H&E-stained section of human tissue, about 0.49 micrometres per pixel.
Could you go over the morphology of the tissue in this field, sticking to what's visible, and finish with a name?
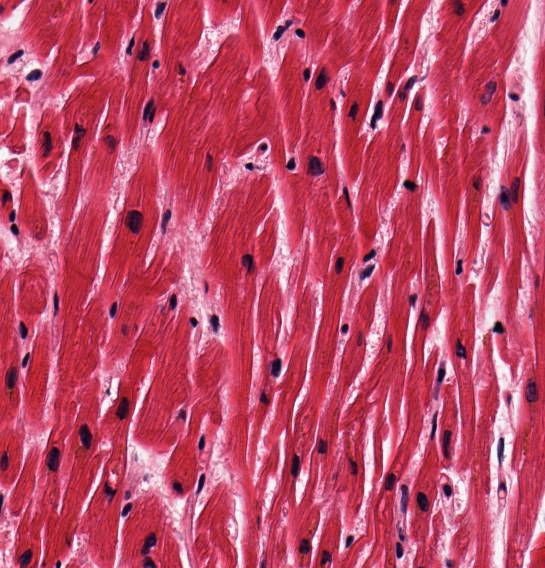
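Muscle fibres fill the entire field, running mostly top to bottom, with thin pale strands of loose stroma between them. Their nuclei are oval, dark purple and central rather than at the fibre edges. The tissue is left ventricle of the heart.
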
